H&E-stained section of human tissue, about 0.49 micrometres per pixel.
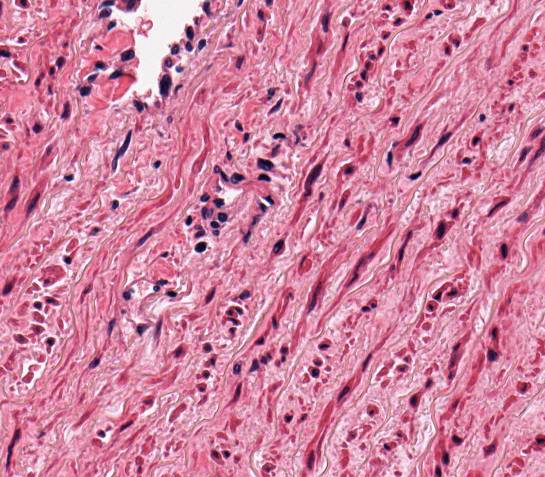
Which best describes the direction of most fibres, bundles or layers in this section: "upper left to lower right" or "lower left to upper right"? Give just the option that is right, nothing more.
Lower left to upper right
